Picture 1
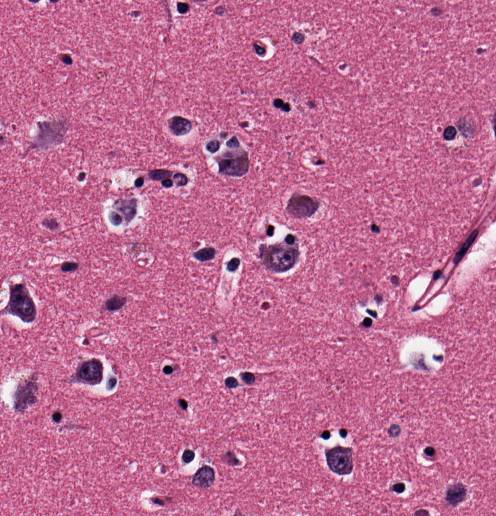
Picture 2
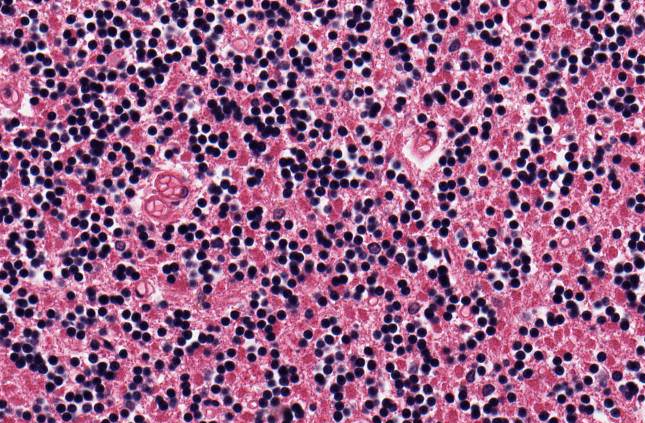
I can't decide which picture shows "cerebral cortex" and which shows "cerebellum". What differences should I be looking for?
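Have a look first at picture 1, which is cerebral cortex; picture 2 is cerebellum. In the cerebral cortex the cells lie singly and loosely scattered across the whole field, and you won't find glands, tubules or epithelium. Each neuron has a rim of purplish, faintly granular cytoplasm around its nucleus. Many small round dark nuclei with little visible cytoplasm, the glial cells, lie between the neurons, and several neurons, some near the centre, have them pressed against their edges. Now turn to the cerebellum, where small round dark nuclei crowd the whole field evenly, without layering or lobules. They stain densely dark and have barely any visible cytoplasm around them. Between them you'll see irregular pale pink patches of finely granular material containing no nuclei. This field has no epithelium, glands or fat.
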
